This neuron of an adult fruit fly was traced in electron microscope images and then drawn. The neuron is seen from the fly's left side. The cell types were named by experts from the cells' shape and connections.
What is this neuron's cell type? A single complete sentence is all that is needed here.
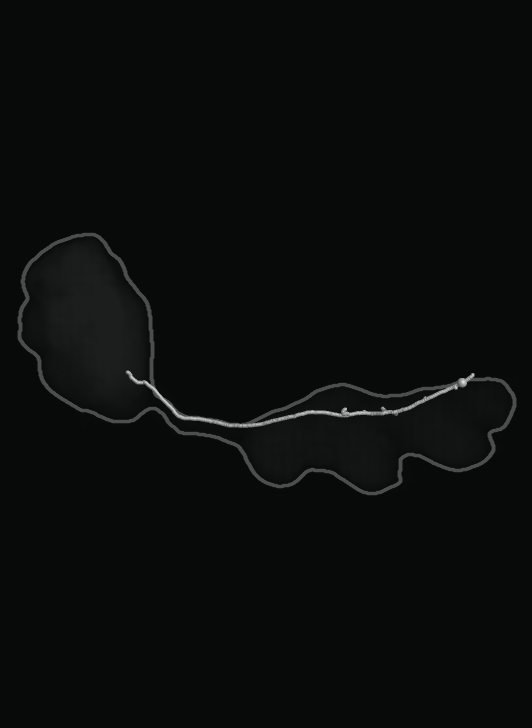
The neuron has SApp08 as its cell type.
